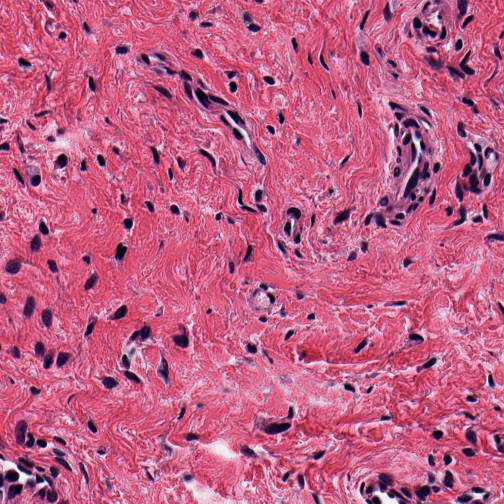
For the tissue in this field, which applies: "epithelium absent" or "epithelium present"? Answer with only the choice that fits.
Epithelium absent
